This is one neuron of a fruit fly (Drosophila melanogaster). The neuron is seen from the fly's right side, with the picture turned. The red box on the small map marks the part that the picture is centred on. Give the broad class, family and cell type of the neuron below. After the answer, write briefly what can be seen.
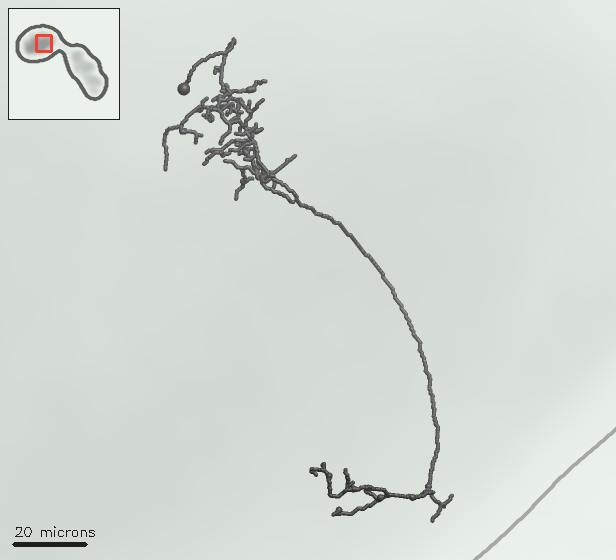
Its broad class is optic-lobe intrinsic neuron. Its family is Tm. Its cell type is Tm37. From top to bottom in the picture it spans about 140 microns. The picture shows dozens of branch ends.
